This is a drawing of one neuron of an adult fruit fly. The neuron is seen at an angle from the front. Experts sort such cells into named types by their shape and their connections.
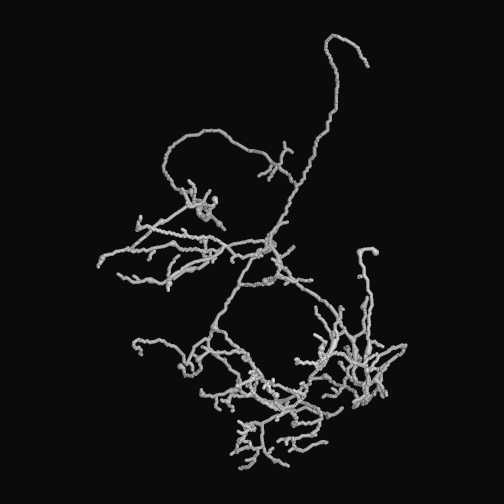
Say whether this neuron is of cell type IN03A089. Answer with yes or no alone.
yes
